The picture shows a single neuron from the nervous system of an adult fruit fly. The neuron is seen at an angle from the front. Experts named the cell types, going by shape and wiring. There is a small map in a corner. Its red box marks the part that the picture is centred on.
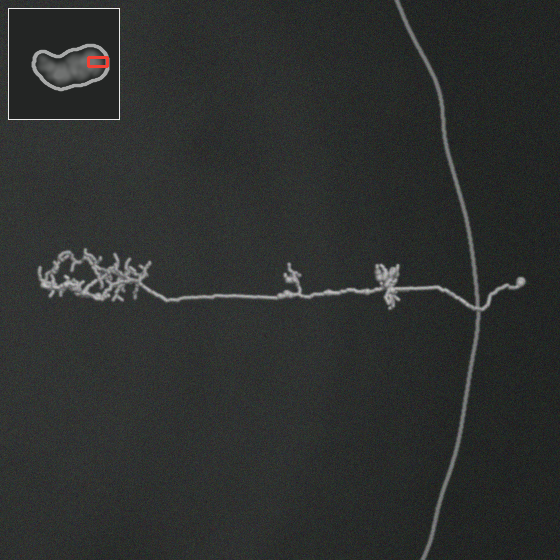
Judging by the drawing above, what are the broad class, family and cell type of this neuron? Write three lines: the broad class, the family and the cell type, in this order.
optic-lobe intrinsic neuron
TmY
TmY4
